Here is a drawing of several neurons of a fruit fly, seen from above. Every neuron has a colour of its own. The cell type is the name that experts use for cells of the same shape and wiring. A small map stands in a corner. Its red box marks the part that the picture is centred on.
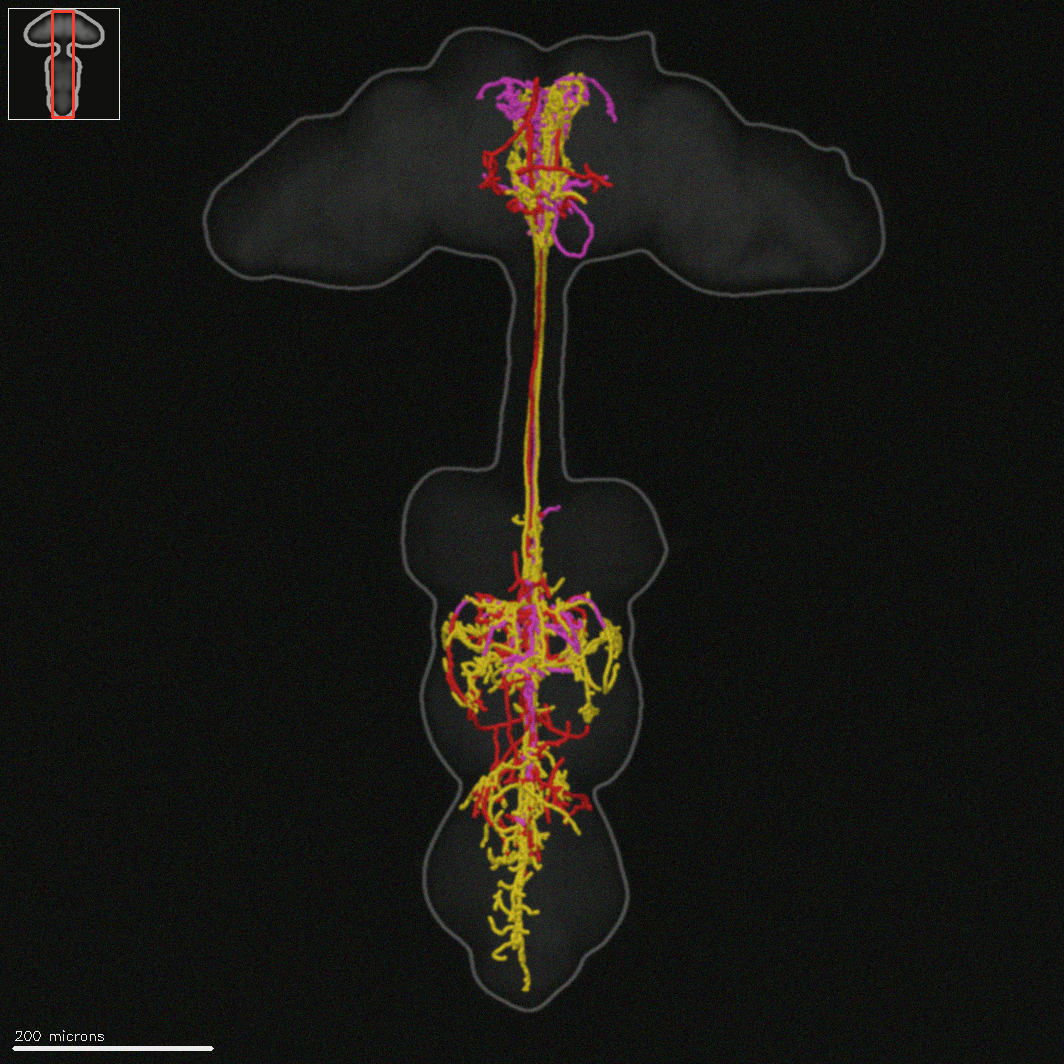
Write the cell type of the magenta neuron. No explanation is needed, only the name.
DNg27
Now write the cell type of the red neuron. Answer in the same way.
AN27X009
